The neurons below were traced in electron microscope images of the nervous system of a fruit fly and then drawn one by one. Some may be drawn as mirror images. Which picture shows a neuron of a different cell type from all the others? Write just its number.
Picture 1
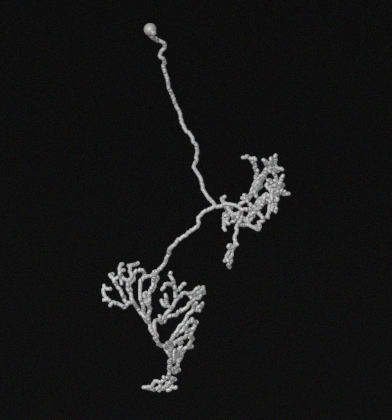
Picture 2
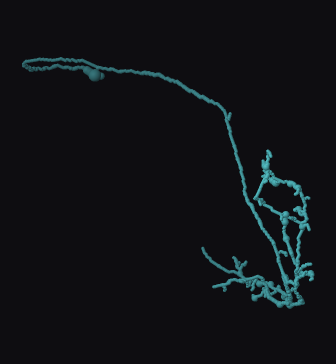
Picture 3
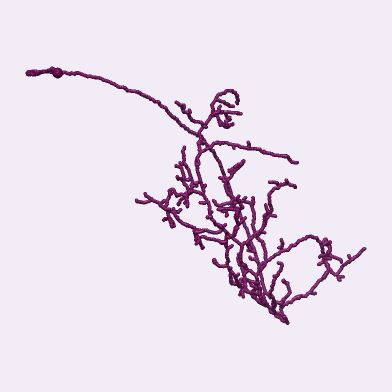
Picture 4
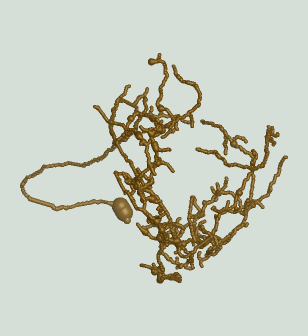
1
